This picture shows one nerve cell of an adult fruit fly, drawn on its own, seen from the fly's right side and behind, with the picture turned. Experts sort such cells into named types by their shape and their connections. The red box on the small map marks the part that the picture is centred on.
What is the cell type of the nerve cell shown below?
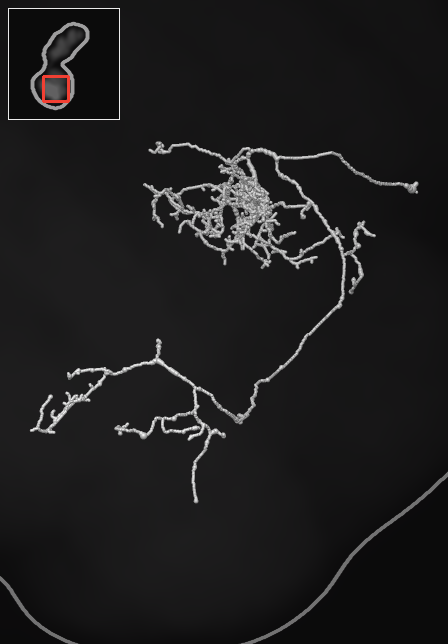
PVLP109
